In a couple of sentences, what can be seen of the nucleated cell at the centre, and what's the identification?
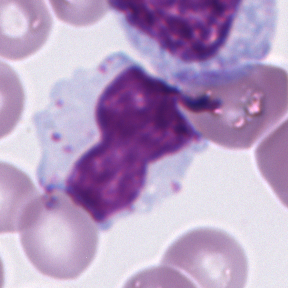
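Nucleus pinched in at the middle from both sides: waisted shape. Cytoplasm pale greyish-blue, forming a broad rim, widest on the left of the nucleus. Outline irregular, edge ruffled. Name: large granular lymphocyte.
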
